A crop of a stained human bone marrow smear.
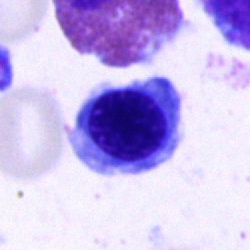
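Erythroblast, the middle cell of a stained human bone marrow smear. The outline seems roughly round but slightly irregular, bulging a little at the upper right. Its chromatin stains dark purple and looks dense and condensed. No distinct nucleolus that I can see. Medium blue cytoplasm forms a rim, widest on the nucleus's lower-left side.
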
